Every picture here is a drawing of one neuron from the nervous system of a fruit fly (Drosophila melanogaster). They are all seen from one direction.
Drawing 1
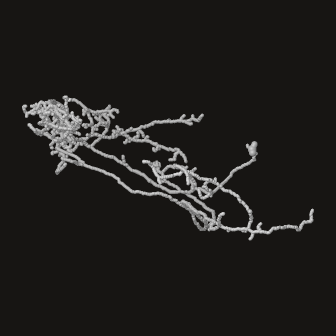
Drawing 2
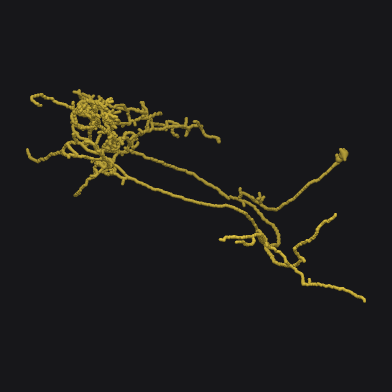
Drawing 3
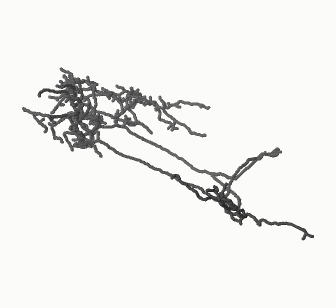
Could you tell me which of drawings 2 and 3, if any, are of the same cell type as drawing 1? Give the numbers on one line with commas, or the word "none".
none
